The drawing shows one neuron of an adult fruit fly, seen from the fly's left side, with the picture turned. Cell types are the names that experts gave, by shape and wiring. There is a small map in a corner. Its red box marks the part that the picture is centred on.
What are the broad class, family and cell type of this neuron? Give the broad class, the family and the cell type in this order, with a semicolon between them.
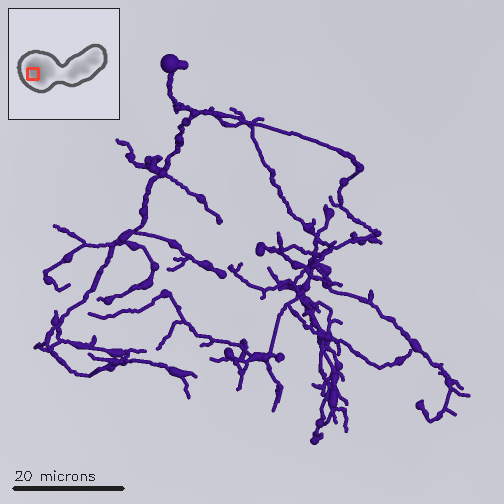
central-brain intrinsic neuron; hemilineage ALl1_dorsal; lLN13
